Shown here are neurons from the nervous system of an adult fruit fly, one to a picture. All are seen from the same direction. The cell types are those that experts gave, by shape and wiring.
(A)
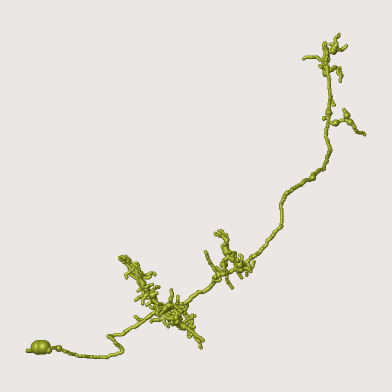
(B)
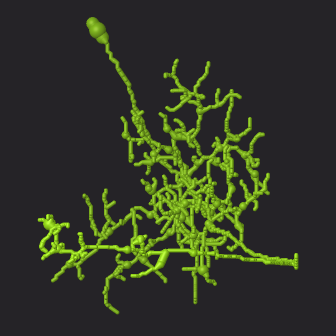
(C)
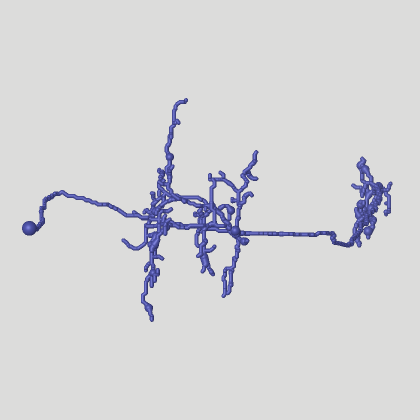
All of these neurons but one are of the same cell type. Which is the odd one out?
C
